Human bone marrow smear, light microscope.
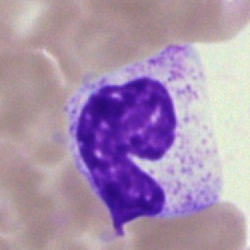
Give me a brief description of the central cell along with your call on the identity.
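I notice a curved, deeply notched nucleus, the notch opening toward the right. It sits to the left, leaving a wider band of cytoplasm on the right. Its dense, dark purple chromatin shows small pale gaps. Fine lilac-purple granules are scattered through the cytoplasm. So, a band neutrophil.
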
